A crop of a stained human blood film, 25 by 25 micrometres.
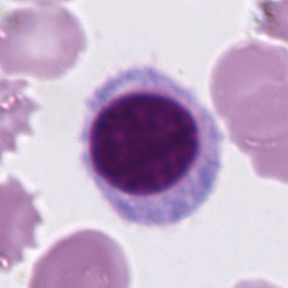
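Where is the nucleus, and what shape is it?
Round, about 9 micrometres across, and set off-centre toward the upper left, which leaves the widest cytoplasm at the lower right; it fills roughly 50% of the cell's area.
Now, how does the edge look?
Ragged and fuzzy on a roughly round cell of about 14 by 12 micrometres, with short, fine wisps jutting out, plainest along the top.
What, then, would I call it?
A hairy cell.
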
